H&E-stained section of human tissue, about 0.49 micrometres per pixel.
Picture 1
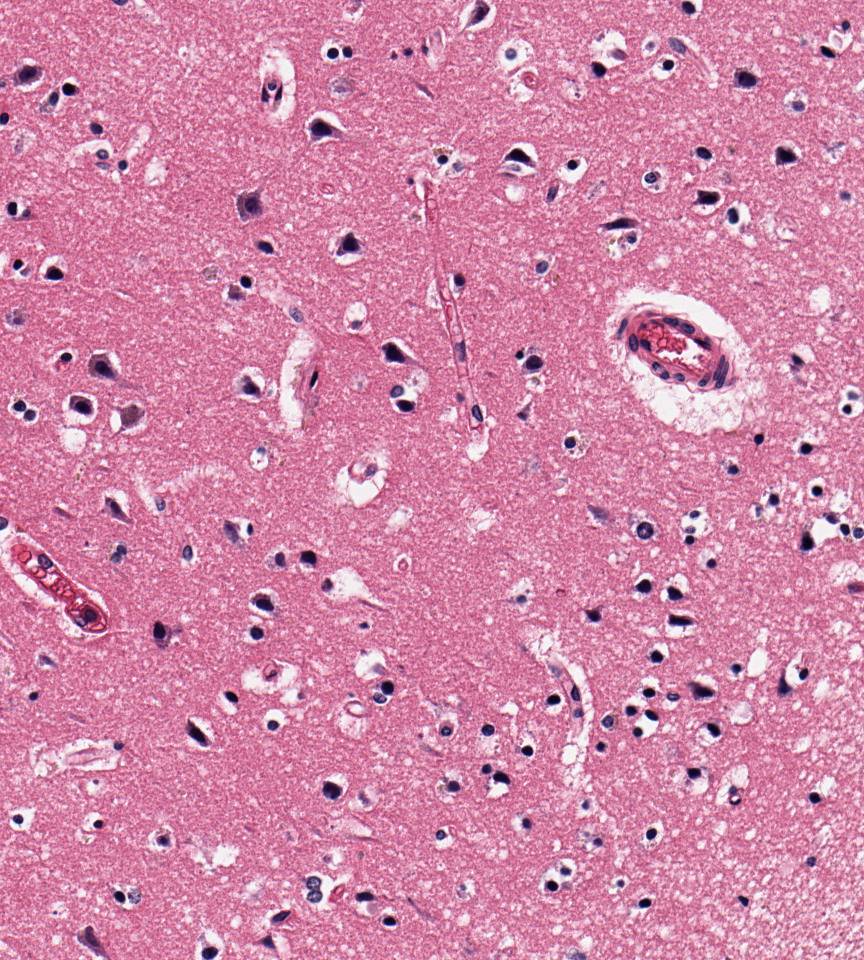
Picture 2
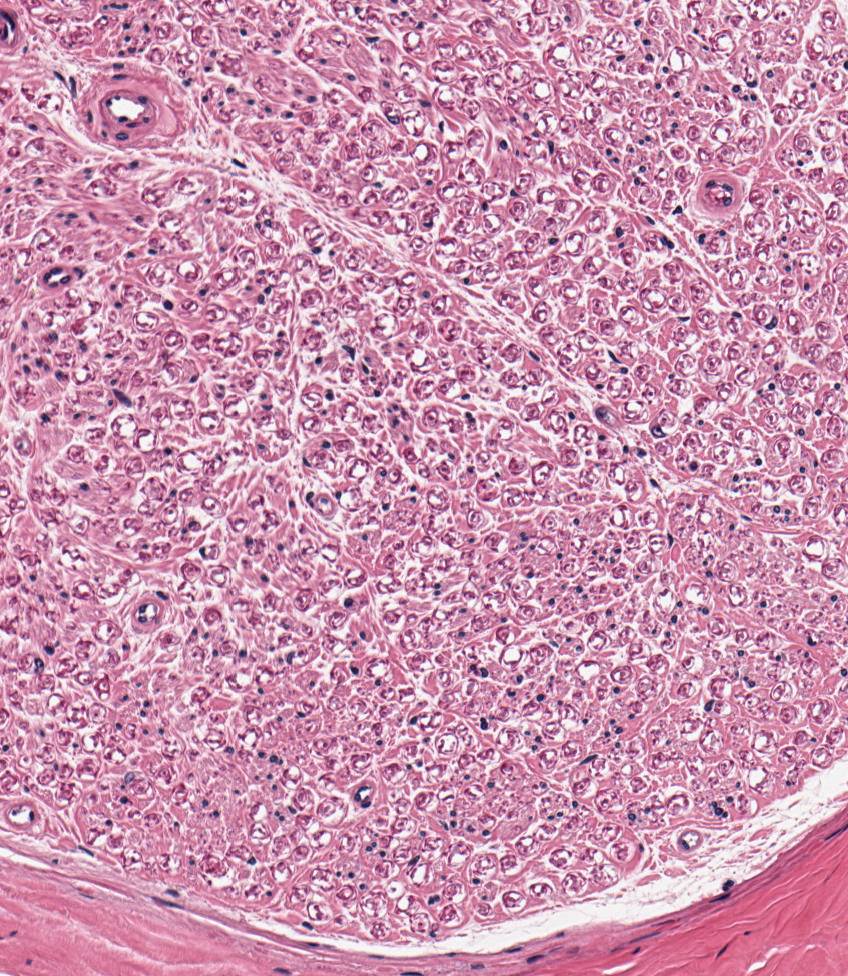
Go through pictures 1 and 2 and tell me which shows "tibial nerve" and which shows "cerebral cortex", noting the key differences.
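First, assignment: picture 1 is cerebral cortex, picture 2 tibial nerve. Second, layout: the cortex is a finely granular pink matrix with scattered cells and no organised units; the nerve is almost entirely one large bundle of closely packed fibres cut across. Third, units: each nerve fibre is a round profile, a small central pink axon in a paler, finely vacuolated myelin ring, while the cortex holds angular, triangular neurons with dark nuclei, many inside clear halos.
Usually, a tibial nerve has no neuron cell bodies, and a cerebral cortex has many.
Fourth, small nuclei: round and dark with little cytoplasm among the cortical neurons; sparse, oval to elongated between the nerve fibres.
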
